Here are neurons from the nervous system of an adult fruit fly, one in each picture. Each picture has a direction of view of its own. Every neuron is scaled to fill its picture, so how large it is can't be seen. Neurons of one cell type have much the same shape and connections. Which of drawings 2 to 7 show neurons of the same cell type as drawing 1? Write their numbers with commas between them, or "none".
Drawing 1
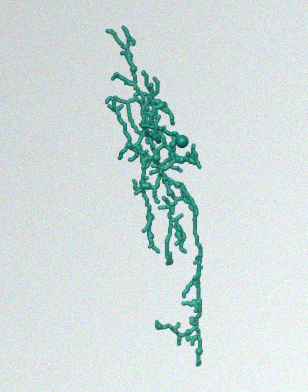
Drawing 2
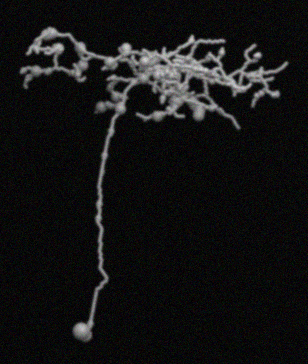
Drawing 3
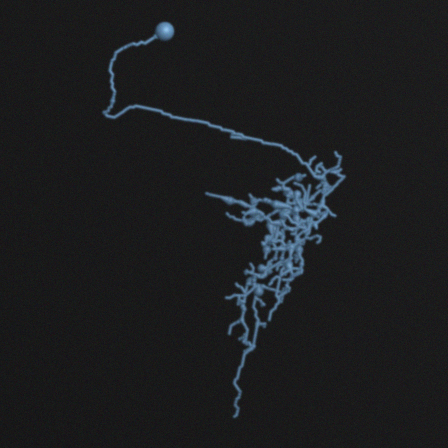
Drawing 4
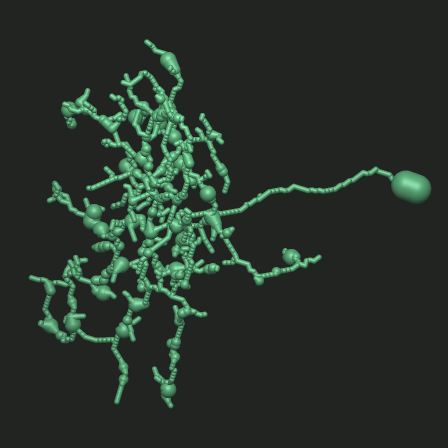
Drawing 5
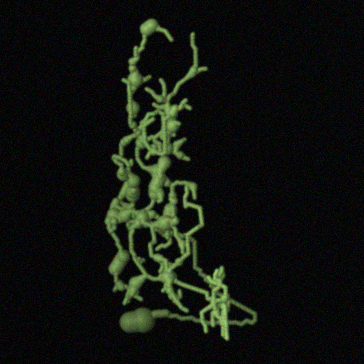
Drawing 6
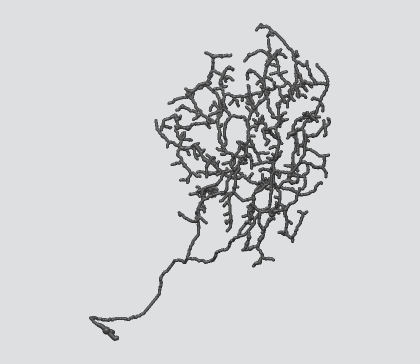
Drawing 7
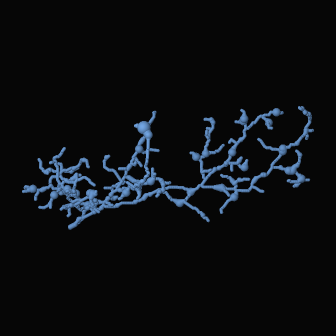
2, 4, 7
